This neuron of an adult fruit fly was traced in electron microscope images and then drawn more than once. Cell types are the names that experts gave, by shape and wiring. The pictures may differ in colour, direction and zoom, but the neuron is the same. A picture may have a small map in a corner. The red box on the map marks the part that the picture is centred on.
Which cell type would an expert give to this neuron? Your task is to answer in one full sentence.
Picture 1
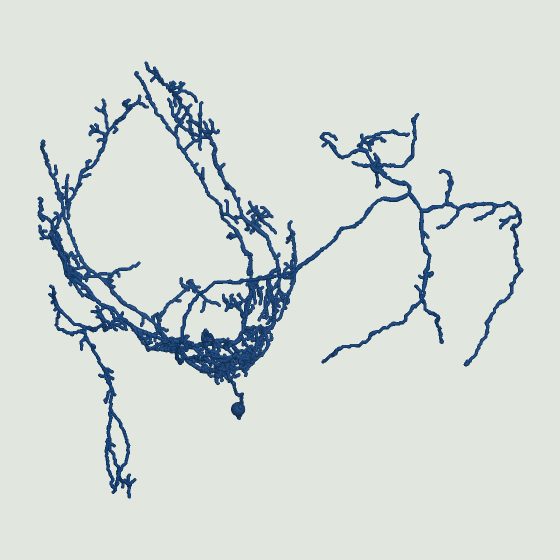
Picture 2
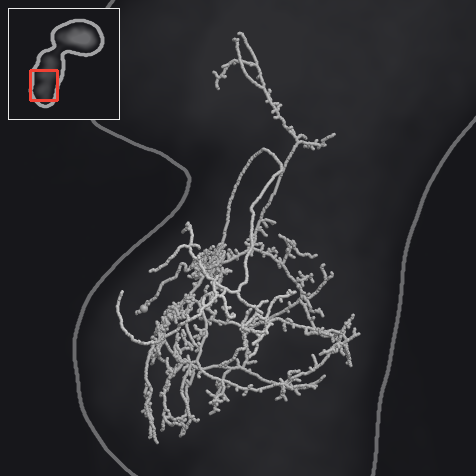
It is the cell type IN10B014 to which this neuron belongs.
